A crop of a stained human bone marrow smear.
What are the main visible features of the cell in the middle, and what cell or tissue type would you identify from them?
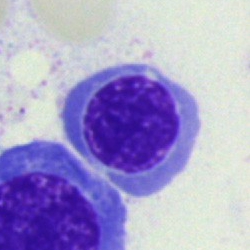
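Clumped, dark purple chromatin has small paler patches lying between the clumps. No nucleolus can be seen in the nucleus. Around most of the nucleus, a thin pale rim lies between it and the cytoplasm, which shows no granules. The cell is an erythroblast.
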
